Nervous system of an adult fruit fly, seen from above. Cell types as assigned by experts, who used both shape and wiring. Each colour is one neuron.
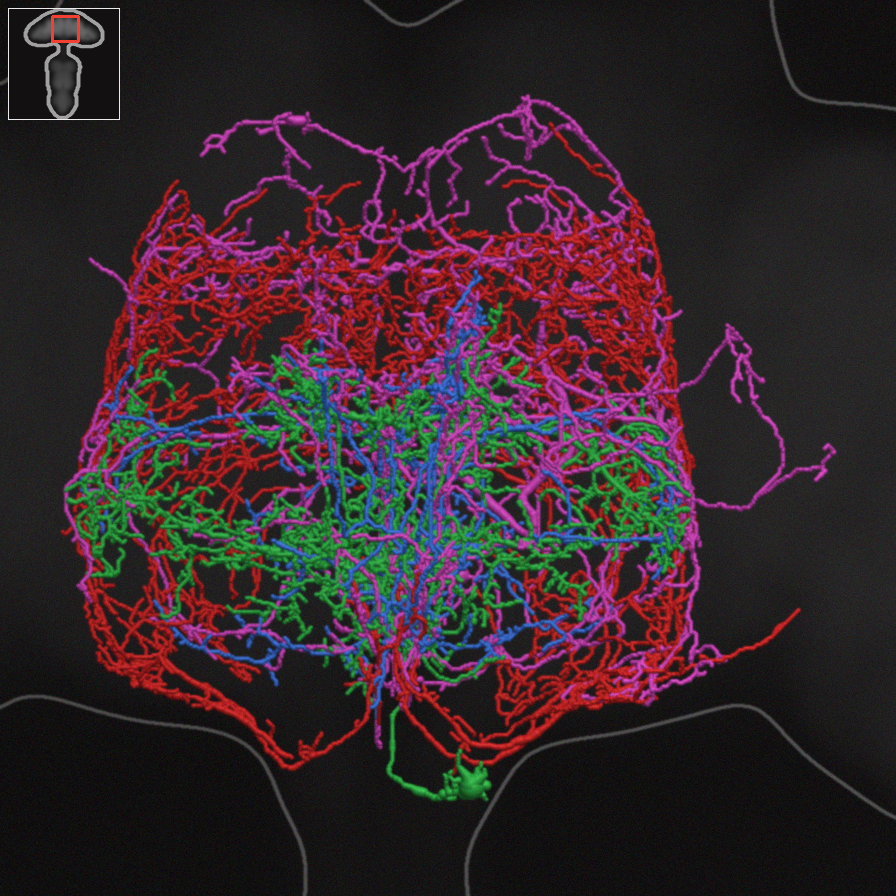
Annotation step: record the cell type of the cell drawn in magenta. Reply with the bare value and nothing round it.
GNG702m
